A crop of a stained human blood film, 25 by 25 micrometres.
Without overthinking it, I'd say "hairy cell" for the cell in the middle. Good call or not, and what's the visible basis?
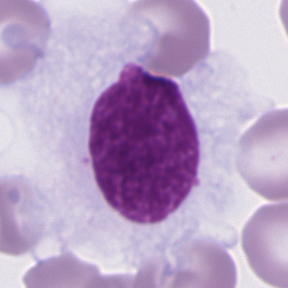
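Cytoplasm: abundant and pale grey-blue, for hairy cell.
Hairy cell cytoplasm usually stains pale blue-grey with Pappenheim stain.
Granules: none distinct, only a faint lacy texture, against monocyte.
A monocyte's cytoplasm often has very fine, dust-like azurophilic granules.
Nucleolus: none visible, for hairy cell.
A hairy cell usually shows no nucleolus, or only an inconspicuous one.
Outline: irregular and ragged, with a frayed edge, for hairy cell.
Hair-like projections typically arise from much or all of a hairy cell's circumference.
Verdict: the name hairy cell fits.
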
